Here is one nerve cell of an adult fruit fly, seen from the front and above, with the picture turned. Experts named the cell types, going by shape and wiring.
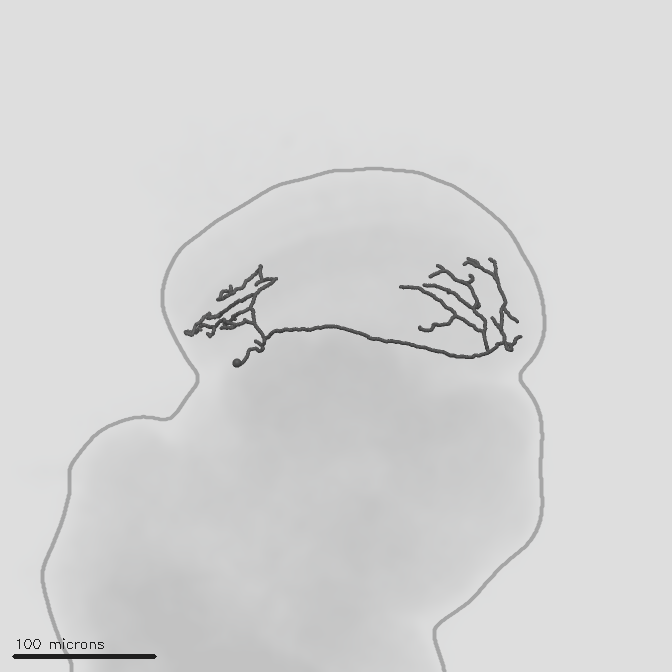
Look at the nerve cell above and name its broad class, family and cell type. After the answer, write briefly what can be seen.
Its broad class is optic-lobe intrinsic neuron. The family is Cm. Its cell type is Cm23. By the scale bar it is about 250 microns wide in this view. In this view it is more than twice as wide as it is tall.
